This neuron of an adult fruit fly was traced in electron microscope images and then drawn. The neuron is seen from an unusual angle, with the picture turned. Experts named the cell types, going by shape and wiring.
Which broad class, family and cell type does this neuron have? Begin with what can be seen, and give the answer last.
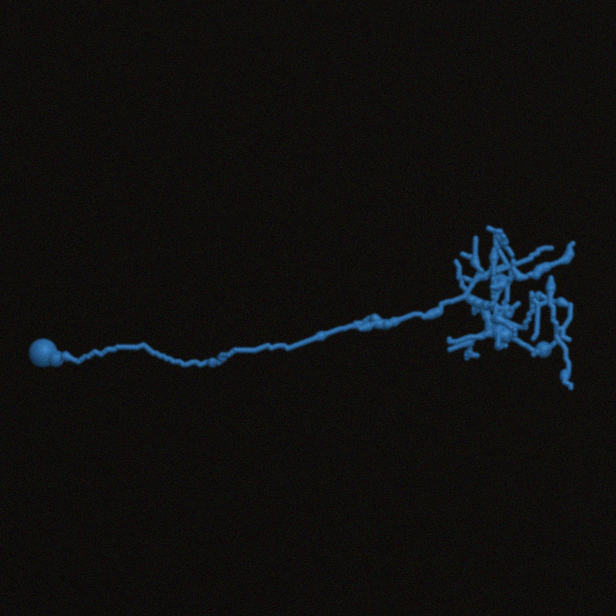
Its cell body lies on the left of the picture. As drawn here it is more than twice as wide as it is tall. Its broad class is optic-lobe intrinsic neuron. Its family is Cm. It is of cell type Cm1.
